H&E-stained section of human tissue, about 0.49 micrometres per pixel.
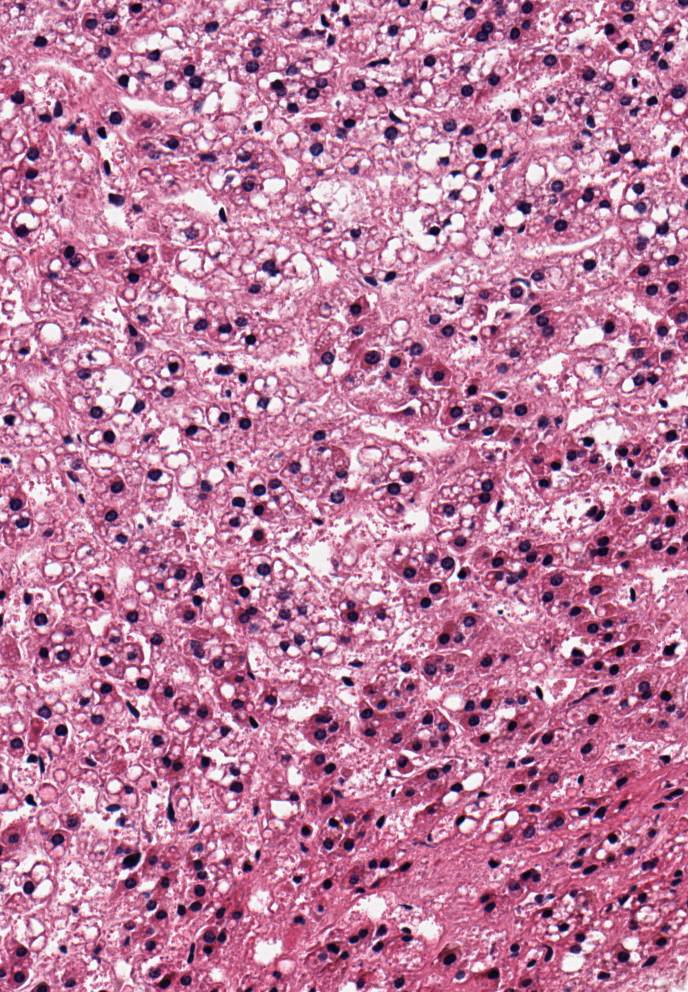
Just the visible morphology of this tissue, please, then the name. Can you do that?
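Nuclei small, round, darkly stained, mostly central in their cells. Toward the lower right, cells with denser pink cytoplasm and fewer vacuoles. No glands or tubules with lumens anywhere in the field. Adrenal gland.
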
